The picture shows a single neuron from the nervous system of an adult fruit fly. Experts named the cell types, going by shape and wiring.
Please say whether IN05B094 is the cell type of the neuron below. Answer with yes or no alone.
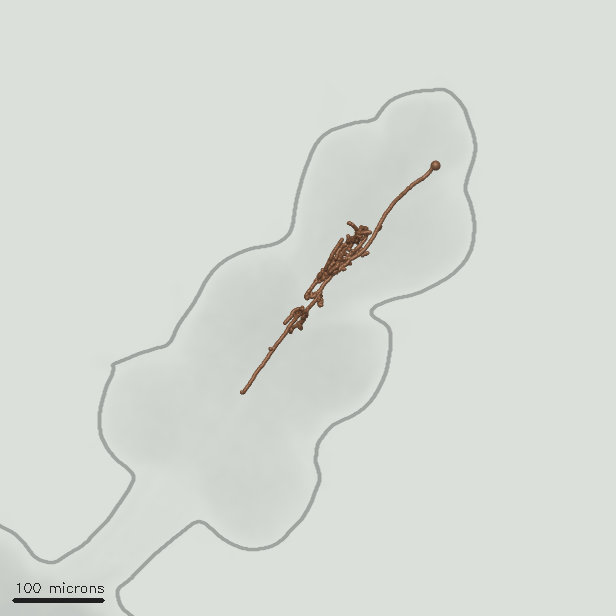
no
